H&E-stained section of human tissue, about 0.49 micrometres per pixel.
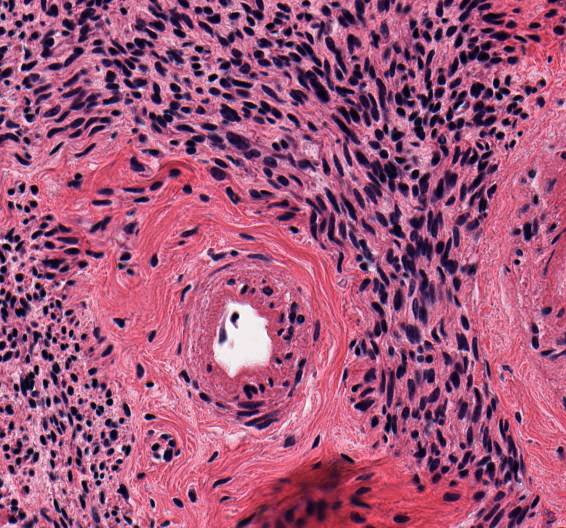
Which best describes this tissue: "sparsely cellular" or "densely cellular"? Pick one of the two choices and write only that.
Densely cellular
